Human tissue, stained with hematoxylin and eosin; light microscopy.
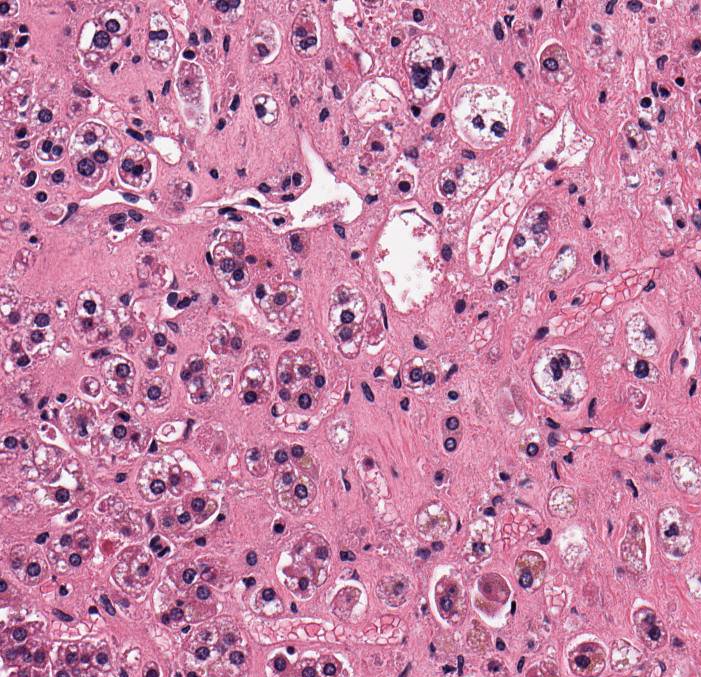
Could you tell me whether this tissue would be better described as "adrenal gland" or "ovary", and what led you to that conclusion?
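This is adrenal gland. Large cells lie in small nests and cords scattered across the whole field within a pink fibrous background.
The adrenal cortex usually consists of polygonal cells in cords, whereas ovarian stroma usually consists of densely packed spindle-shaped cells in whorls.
The cords seen here fit the adrenal pattern. The large cells have abundant pale, finely vacuolated, bubbly cytoplasm, and some, most noticeably in the lower half, hold coarse golden-brown granules. Between the nests, the stroma is dense pink collagen with scattered small dark elongated nuclei.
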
